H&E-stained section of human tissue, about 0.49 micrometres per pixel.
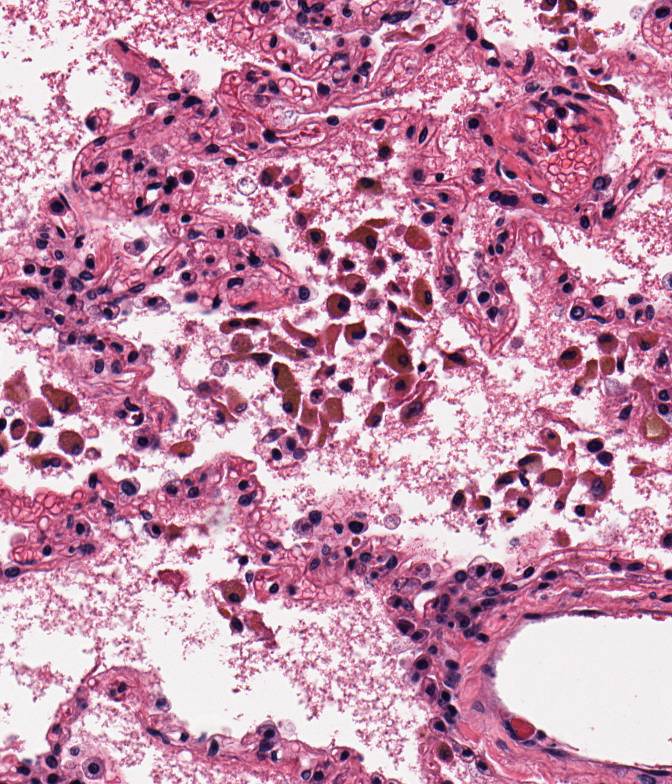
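Lung. Look first at the thin branching septa, which outline many irregular open spaces across the field. Notice that flattened cells with small dark nuclei line these septa, rather than tall columnar epithelium. In the spaces, mostly in the centre, clusters of large rounded cells with golden-brown cytoplasm lie free. Down in the lower right corner is a vessel with a thick pink wall and an empty lumen.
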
